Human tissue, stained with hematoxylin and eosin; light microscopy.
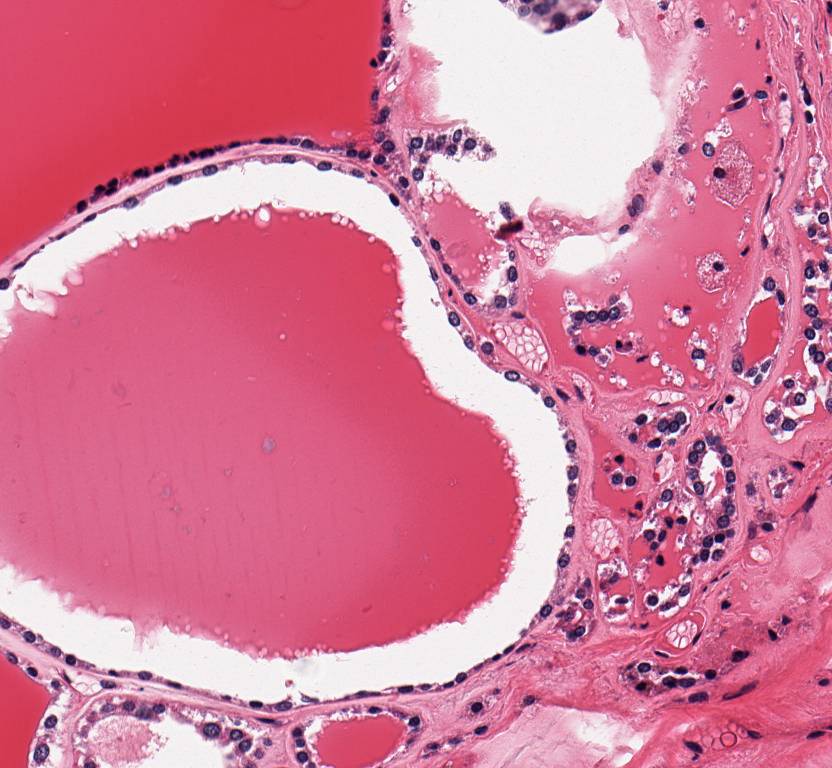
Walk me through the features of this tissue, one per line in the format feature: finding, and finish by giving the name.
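Follicle: one large and rounded, filling most of the left half.
Contents: even, homogeneous pink material.
Lining: a single layer of flattened cells, small dark nuclei.
Right third: many small nests and tiny tubules, round dark nuclei.
Cytoplasm: pale and finely bubbly in scattered cells on the right.
Name: thyroid, then.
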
